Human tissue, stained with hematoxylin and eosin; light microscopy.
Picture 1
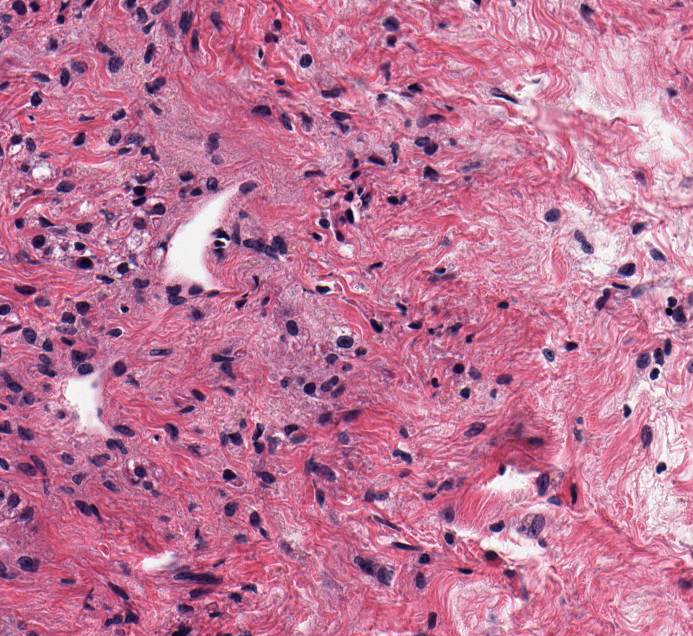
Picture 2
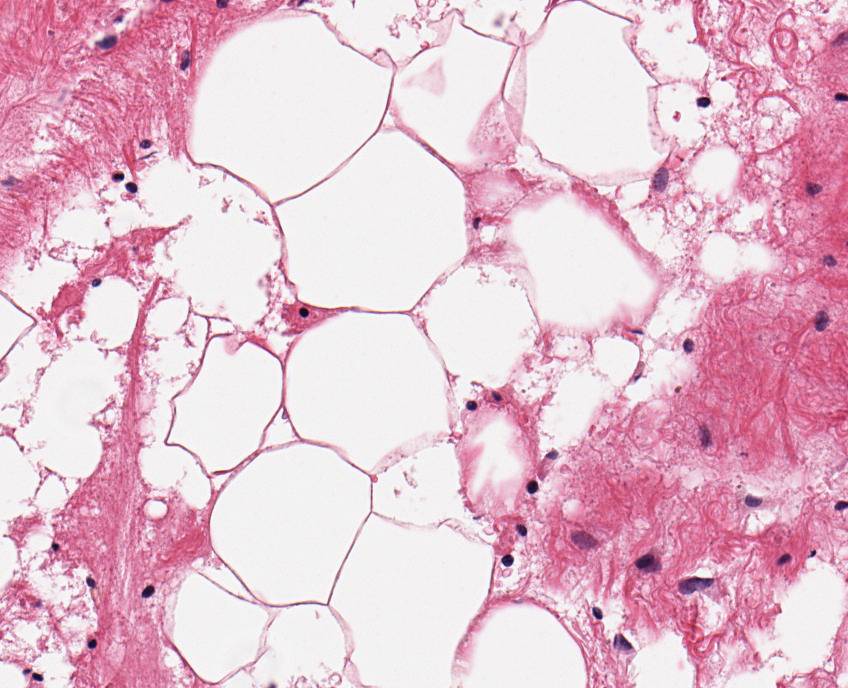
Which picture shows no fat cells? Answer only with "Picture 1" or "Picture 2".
Picture 1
